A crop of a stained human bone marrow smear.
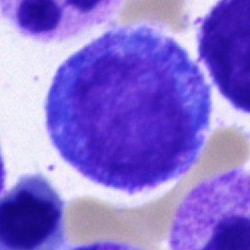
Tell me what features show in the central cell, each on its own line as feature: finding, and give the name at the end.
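Outline: round, I'd say.
Surface: no distinct projections.
Chromatin: fine, evenly spread, not clumped.
Vacuoles: none visible.
Name: promyelocyte, then.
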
